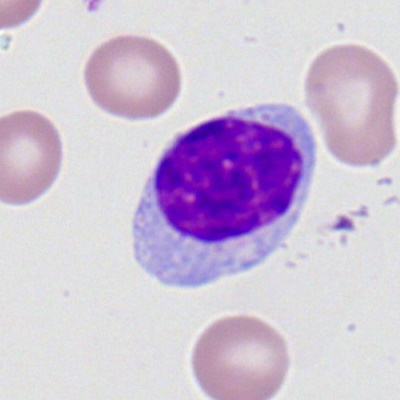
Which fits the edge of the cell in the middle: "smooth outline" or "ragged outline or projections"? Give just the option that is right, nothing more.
Smooth outline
